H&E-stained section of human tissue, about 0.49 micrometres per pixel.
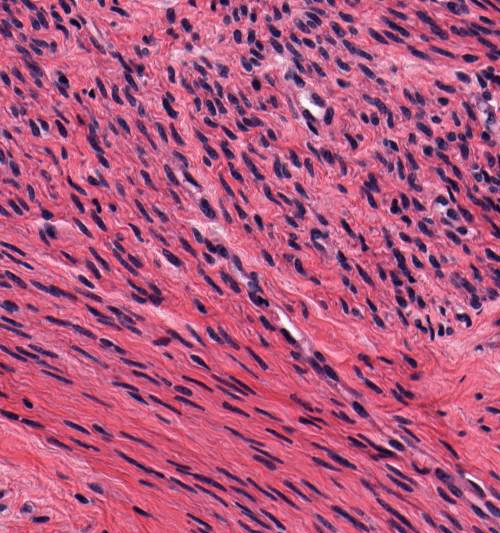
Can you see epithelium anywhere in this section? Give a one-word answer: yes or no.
No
